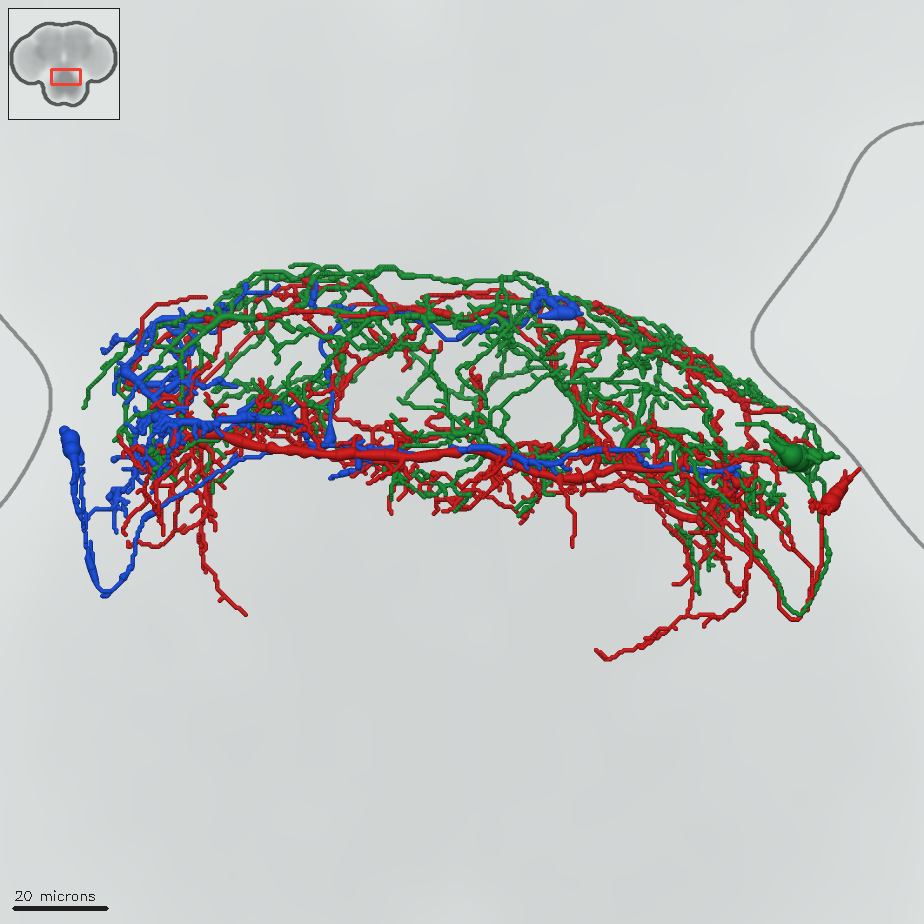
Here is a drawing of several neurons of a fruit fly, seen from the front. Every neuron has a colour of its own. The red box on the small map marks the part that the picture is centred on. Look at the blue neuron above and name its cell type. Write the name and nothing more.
IN11B009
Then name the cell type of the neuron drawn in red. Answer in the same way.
IN19B023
